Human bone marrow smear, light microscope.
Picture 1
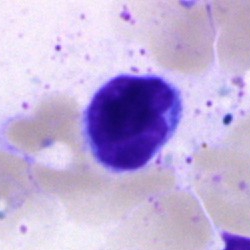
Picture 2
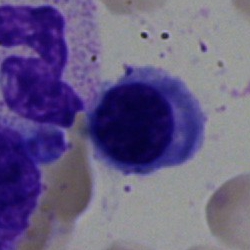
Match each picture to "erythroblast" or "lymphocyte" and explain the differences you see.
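First, the names: picture 1 is the lymphocyte, picture 2 the erythroblast. Second, outline: picture 1 is roughly round and smooth, while picture 2 is roughly round with a slightly irregular, ruffled border and a small knob-like bleb projecting from its top edge. Third, amount of cytoplasm: picture 1 has only a thin rim around the nucleus, picture 2 a moderate rim that is widest on the right.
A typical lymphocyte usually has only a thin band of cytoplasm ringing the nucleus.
Fourth, colour of the cytoplasm: pale blue in picture 1, deep blue in picture 2.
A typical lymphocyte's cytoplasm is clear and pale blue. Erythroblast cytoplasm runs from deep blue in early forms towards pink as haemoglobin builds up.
Fifth, granules: none visible in either picture, and picture 1 shows no vacuoles either.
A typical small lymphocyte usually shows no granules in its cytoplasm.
Sixth, the nucleus: in picture 1 the chromatin is dense and deep purple throughout; in picture 2 no nucleolus can be seen.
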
